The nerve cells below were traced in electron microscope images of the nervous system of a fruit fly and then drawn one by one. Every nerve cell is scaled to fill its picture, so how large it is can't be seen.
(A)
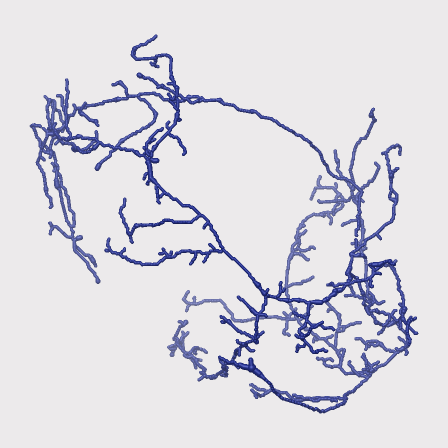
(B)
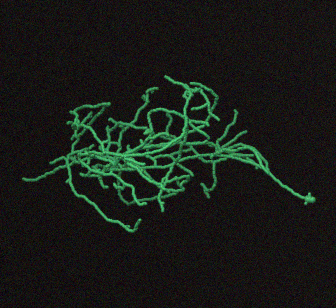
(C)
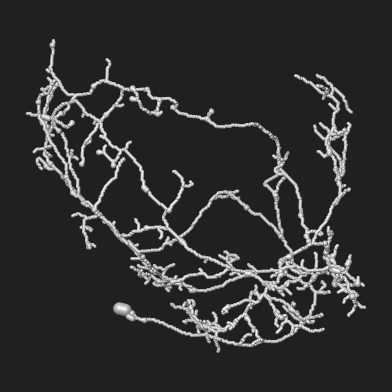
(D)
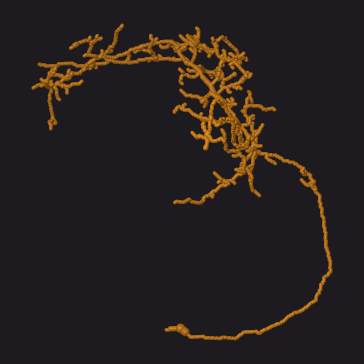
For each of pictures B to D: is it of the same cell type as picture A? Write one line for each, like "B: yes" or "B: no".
B: no
C: yes
D: no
